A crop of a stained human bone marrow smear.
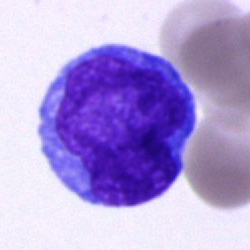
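Blast: a roughly round cell at the centre of this stained bone marrow smear, its nucleus filling most of the cell. The nuclear outline is irregular, with folds and indentations. The cytoplasm is blue.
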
